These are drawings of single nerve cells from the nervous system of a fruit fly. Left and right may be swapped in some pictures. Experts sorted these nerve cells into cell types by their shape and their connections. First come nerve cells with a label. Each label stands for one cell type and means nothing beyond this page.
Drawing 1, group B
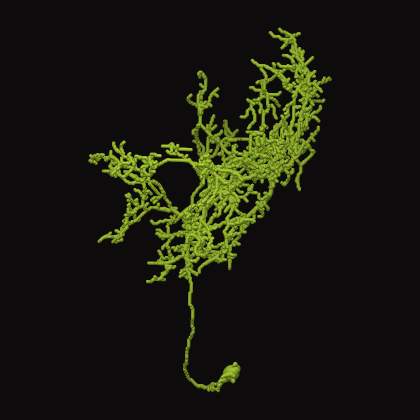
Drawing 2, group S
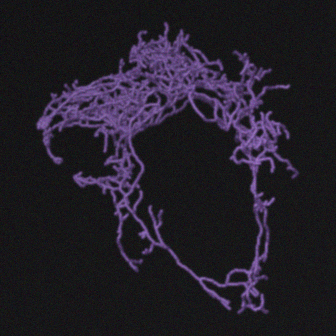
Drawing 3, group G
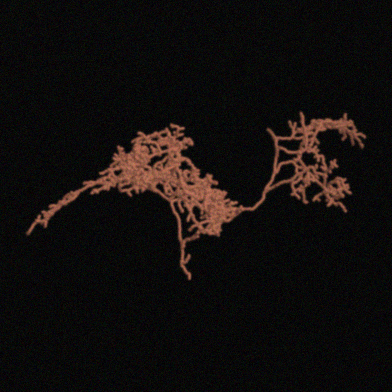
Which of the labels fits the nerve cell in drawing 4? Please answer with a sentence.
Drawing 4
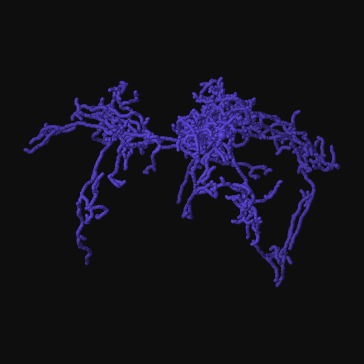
It belongs to group S.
